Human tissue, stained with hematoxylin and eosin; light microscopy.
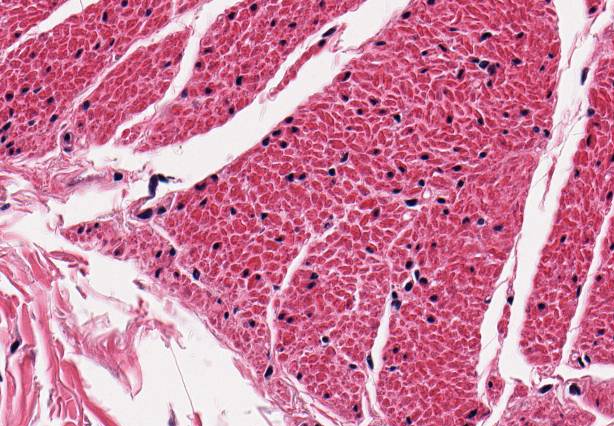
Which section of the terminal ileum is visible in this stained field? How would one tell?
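Smooth muscle, cut in cross section: small, closely packed, rounded to polygonal profiles with deep pink-red cytoplasm. Small dark round to oval nuclei appear in only a minority of profiles.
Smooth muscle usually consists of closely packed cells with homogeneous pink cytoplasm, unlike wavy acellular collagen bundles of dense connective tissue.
Wavy pink strands at the lower left have very few nuclei.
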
